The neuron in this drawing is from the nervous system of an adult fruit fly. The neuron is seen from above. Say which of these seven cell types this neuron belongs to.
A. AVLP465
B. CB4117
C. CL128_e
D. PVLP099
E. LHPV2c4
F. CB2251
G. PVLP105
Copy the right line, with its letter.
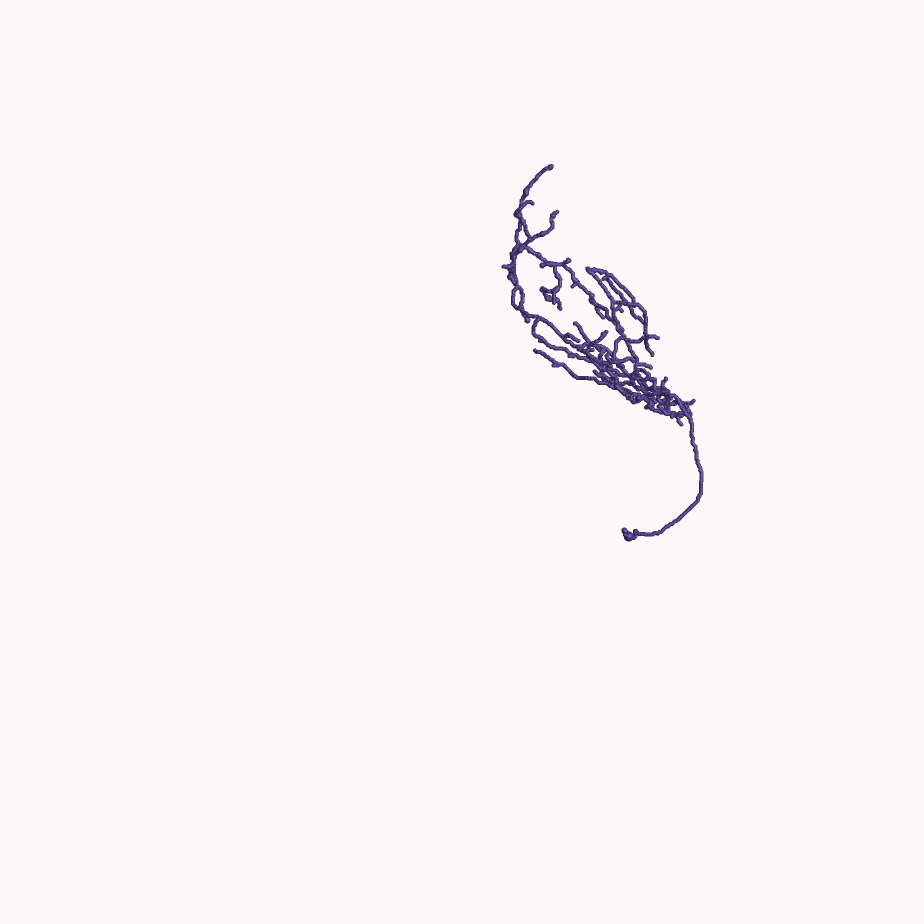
D. PVLP099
